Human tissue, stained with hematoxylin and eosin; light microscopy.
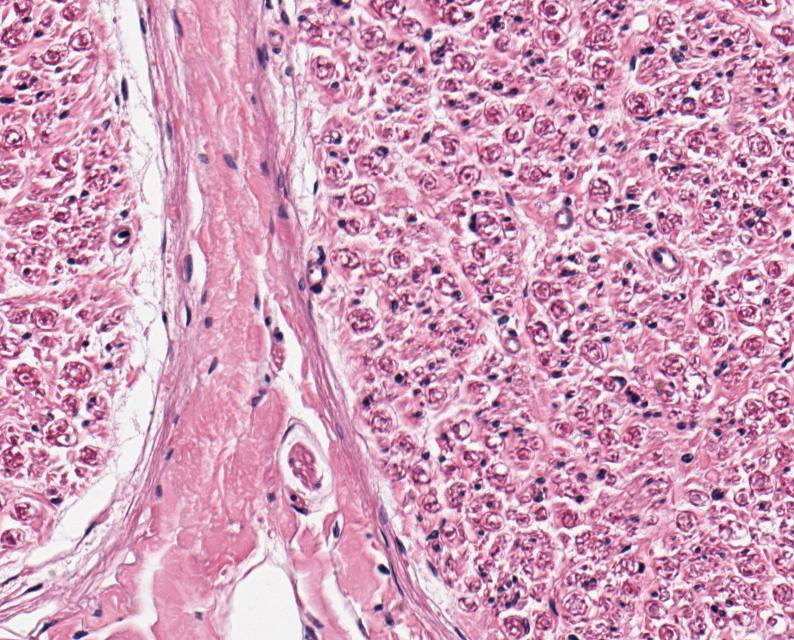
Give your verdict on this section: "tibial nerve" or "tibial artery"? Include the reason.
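Looking at it, this is tibial nerve. Two areas of densely packed round profiles, narrow on the left and wider on the right, are split by a vertical band of pink fibrous tissue just left of centre.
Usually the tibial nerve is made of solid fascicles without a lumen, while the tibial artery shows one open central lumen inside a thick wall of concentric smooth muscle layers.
I also note a small vessel, cut across, in the band's lower half.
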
